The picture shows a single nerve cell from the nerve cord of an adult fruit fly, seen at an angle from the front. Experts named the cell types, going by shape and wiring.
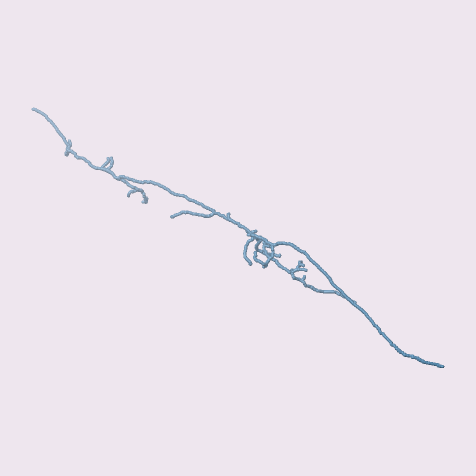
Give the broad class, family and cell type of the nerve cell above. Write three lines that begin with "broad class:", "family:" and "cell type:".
broad class: descending neuron
family: DNp
cell type: DNp41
